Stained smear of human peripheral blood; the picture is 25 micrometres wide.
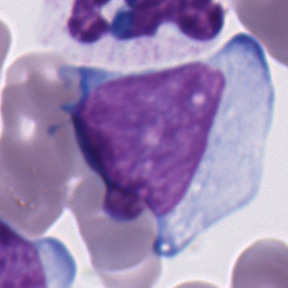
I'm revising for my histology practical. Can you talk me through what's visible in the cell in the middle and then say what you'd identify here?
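Pale blue cytoplasm, darker blue at the edge than in the interior. Nucleus off-centre to the left. Outline irregular and angular, not round. Myeloblast.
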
